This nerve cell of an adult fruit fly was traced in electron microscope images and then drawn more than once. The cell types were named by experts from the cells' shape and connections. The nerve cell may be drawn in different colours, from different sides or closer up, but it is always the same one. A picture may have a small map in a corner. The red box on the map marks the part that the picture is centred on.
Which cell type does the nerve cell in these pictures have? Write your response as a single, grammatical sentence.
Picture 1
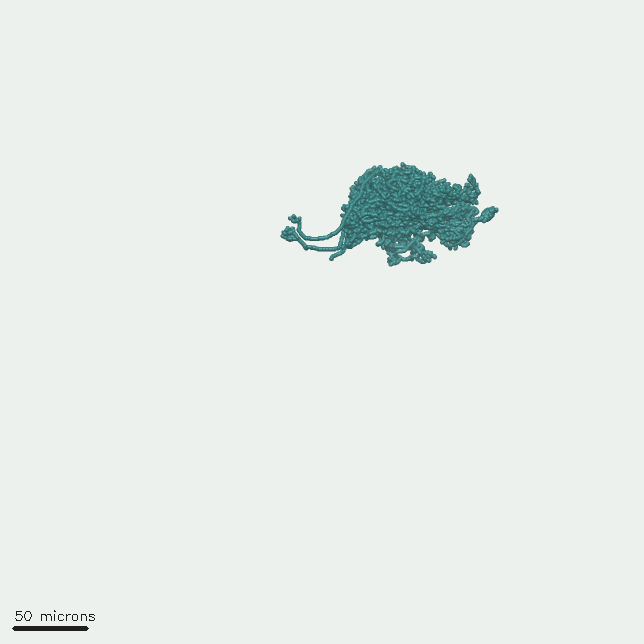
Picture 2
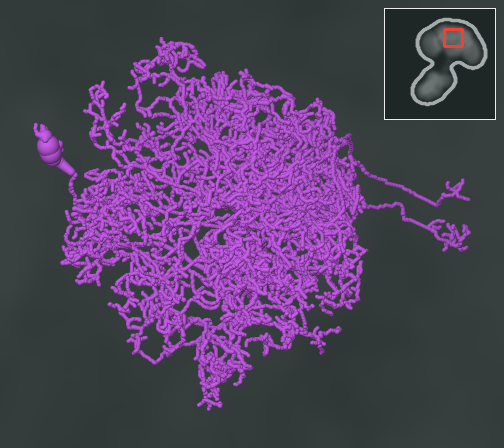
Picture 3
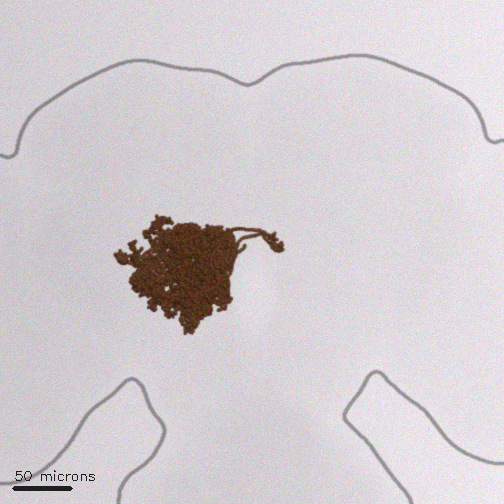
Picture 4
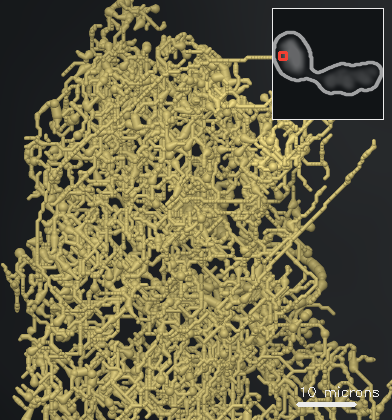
This nerve cell is assigned to the cell type lLN2T_e.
